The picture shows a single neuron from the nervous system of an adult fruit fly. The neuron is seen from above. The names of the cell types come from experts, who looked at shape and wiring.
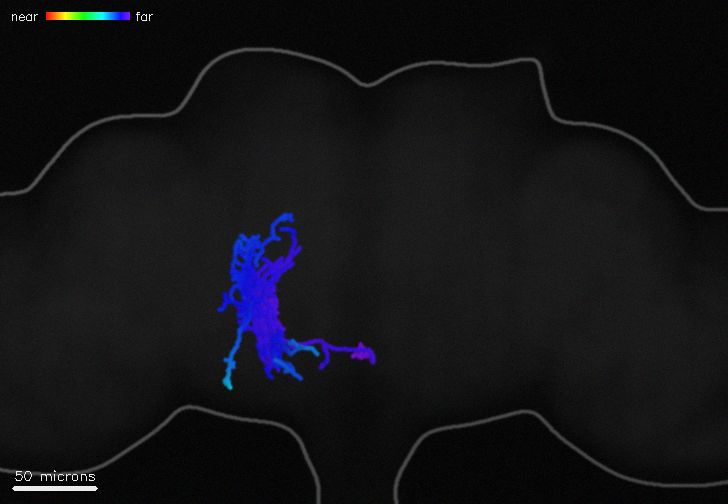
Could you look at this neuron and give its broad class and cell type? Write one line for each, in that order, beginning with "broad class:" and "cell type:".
broad class: central-brain intrinsic neuron
cell type: GNG665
